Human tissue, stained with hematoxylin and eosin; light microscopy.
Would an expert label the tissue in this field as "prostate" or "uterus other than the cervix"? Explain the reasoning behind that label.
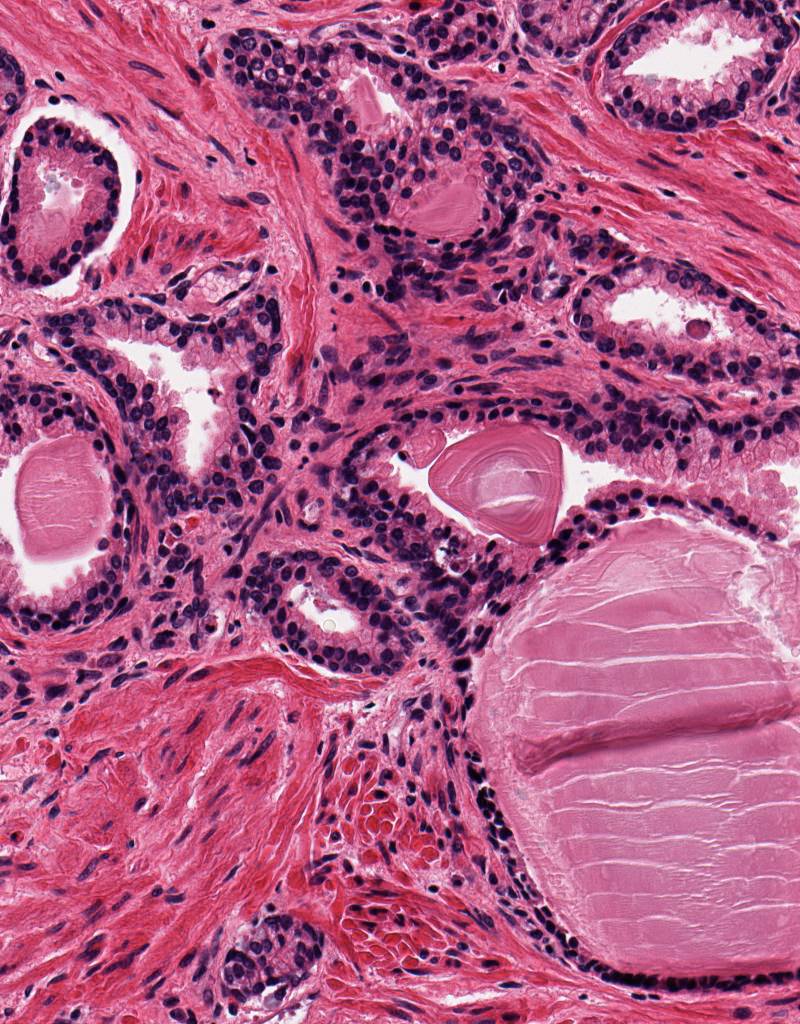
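It's prostate. What decides it is the stroma between the glands: dense, pink bundles of spindle cells with elongated nuclei, running several ways, most prominent lower left.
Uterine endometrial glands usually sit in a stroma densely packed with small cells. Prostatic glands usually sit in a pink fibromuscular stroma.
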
